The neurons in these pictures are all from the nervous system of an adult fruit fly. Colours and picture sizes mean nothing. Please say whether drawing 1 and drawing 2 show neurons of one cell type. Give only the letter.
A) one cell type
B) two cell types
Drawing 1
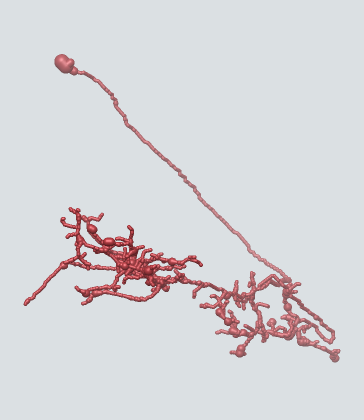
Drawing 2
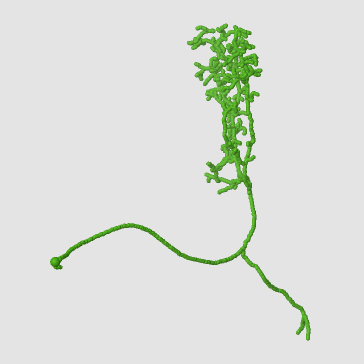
B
